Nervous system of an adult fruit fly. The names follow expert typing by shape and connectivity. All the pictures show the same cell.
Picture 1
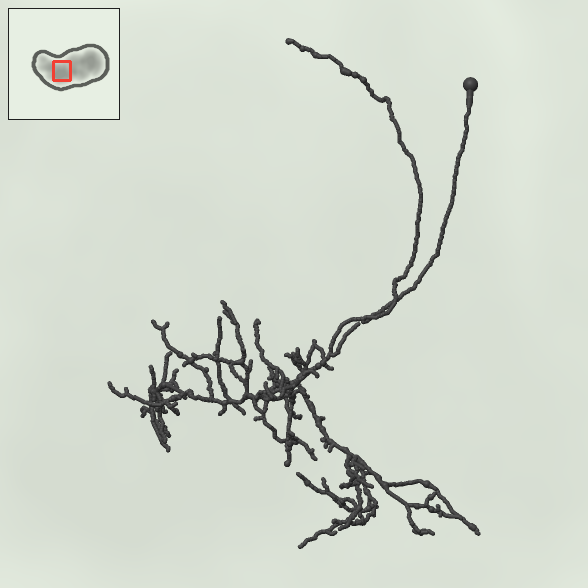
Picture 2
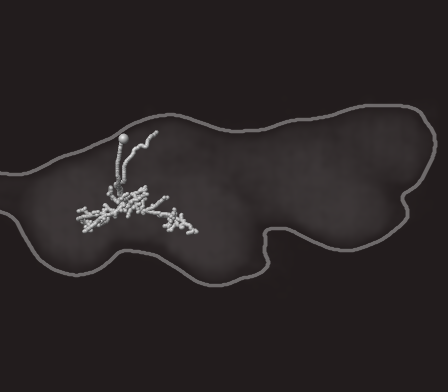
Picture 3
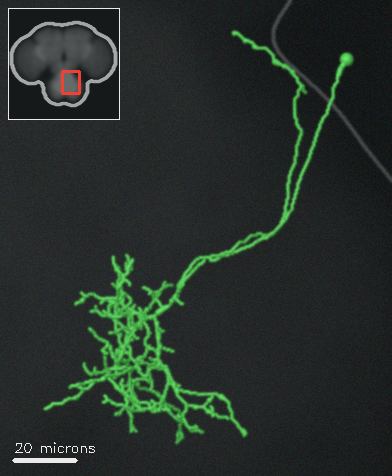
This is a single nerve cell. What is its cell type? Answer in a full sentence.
The cell type is IN11A030.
